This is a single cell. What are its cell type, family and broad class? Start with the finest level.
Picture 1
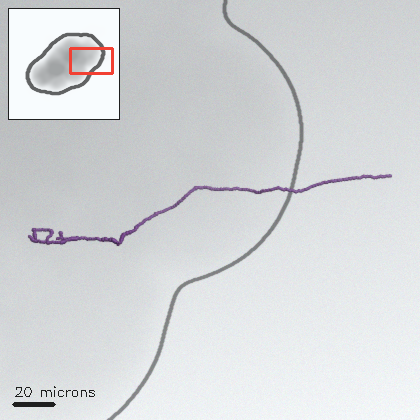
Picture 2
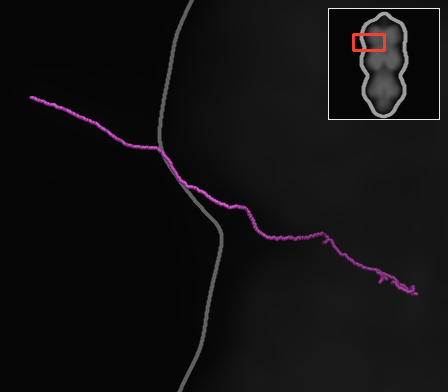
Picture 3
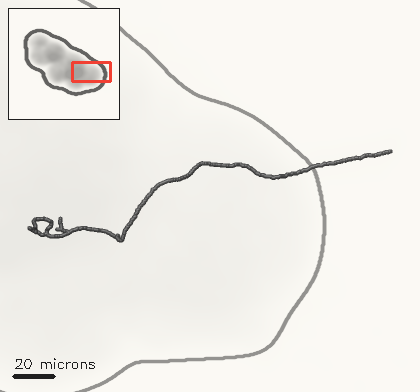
WG1; class gustatory; sensory neuron entering the nerve cord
